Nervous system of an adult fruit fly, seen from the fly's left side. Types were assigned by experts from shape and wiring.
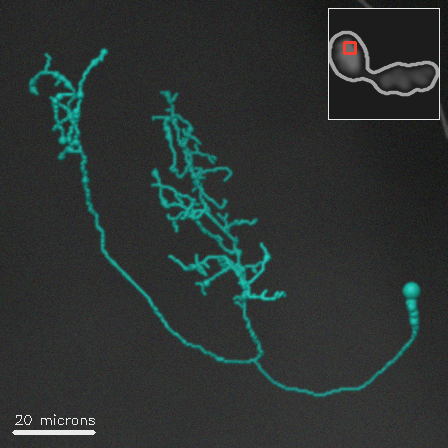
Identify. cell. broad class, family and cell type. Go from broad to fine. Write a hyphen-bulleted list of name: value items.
- broad class: central-brain intrinsic neuron
- family: hemilineage VLPp&l1_anterior
- cell type: LHPV2c5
